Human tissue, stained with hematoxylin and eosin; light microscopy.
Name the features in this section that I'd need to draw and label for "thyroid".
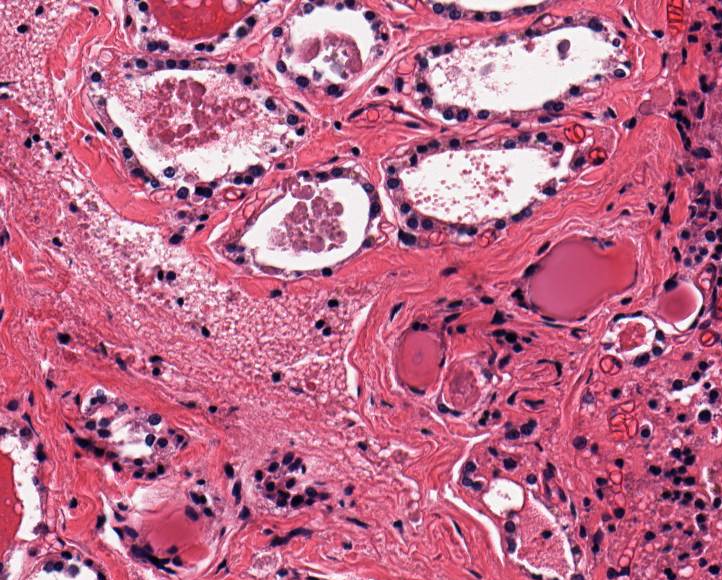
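In keeping with thyroid: dilated gland-like spaces clustered across the upper half, within pink stroma.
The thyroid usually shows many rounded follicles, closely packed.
Upper spaces lined by a single layer of cuboidal cells with round dark nuclei.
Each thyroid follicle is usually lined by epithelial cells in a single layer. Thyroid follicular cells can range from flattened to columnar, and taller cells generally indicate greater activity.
The cuboidal lining here falls within that range. Right of centre: several rounded spaces filled by homogeneous deep pink globules. Less in keeping, left of centre: a pale, finely granular area with few scattered nuclei, unlike closely packed lined follicles.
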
